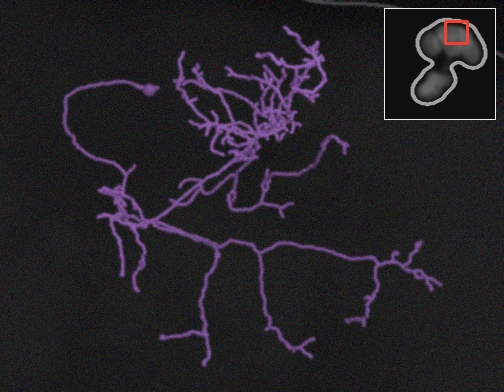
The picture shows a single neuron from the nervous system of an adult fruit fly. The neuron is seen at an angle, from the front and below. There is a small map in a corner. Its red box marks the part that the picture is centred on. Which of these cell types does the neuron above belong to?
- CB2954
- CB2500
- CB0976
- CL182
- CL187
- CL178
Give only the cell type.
CL178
